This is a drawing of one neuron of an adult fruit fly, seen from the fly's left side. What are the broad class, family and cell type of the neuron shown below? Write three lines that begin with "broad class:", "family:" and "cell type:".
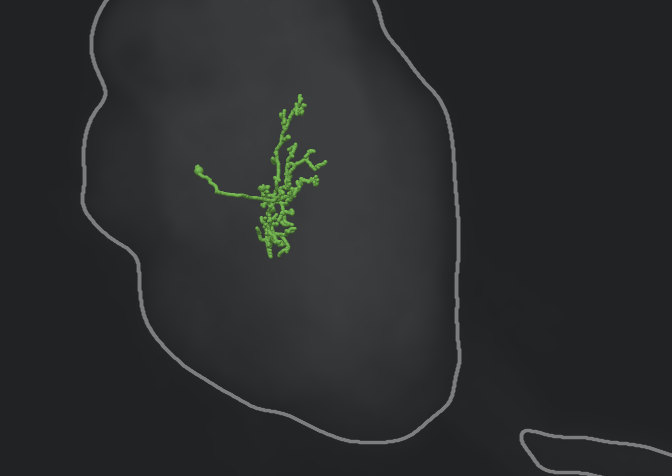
broad class: optic-lobe intrinsic neuron
family: Cm
cell type: Cm16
